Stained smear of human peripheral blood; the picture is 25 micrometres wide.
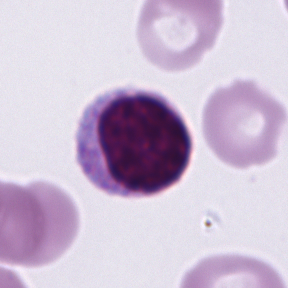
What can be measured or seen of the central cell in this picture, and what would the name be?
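Measured across, the cell comes to about 10 micrometres and its nucleus to about 8 micrometres. That nucleus is round in outline, fills about 70% of the cell's area and lies off-centre toward the right side. The cytoplasm forms a pale blue-lilac crescent on the left side of the nucleus. The chromatin is dark purple and coarsely clumped. This is a large granular lymphocyte.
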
